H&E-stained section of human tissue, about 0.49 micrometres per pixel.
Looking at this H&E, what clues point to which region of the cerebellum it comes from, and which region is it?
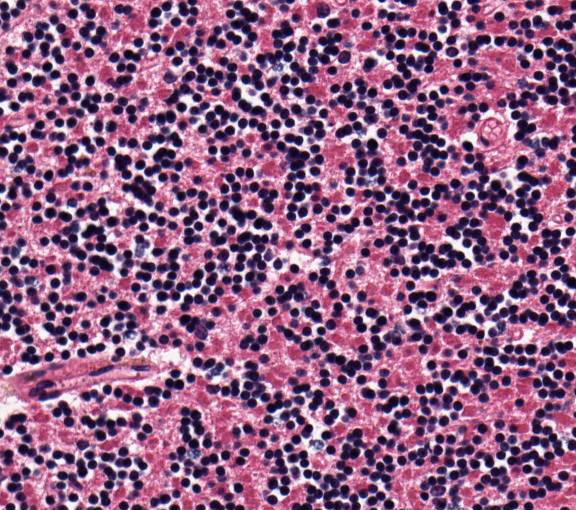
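The granular layer is shown. Densely packed small cells fill the whole field evenly, with no layering or separate zones. Their nuclei are small, round, uniform and darkly stained, with little or no visible cytoplasm around most.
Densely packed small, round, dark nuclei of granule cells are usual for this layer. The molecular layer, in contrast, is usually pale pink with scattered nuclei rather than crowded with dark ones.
No large cells with abundant cytoplasm stand out among the small dark nuclei.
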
